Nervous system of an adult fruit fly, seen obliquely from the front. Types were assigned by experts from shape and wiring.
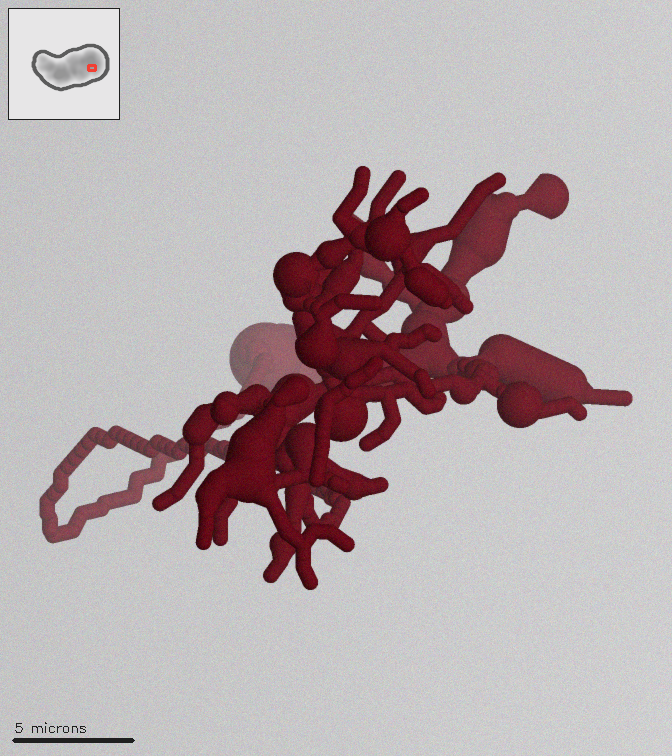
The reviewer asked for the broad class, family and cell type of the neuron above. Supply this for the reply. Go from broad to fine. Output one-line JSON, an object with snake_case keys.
{"broad_class": "optic-lobe intrinsic neuron", "family": "T", "cell_type": "T5a"}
